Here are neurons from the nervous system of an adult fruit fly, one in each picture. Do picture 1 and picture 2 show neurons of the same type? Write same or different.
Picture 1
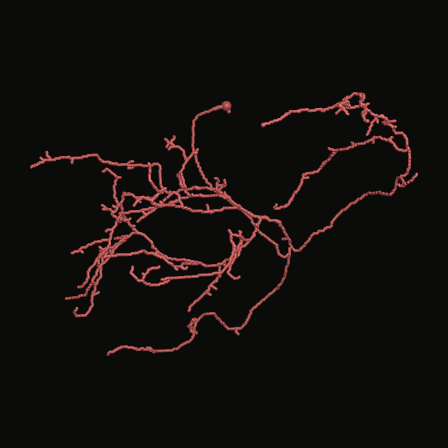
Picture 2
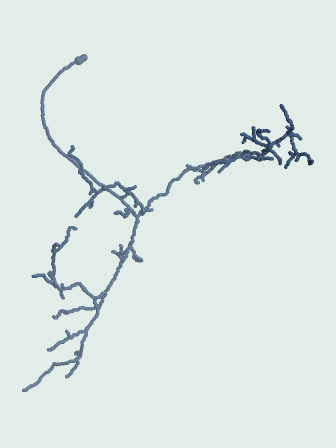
different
